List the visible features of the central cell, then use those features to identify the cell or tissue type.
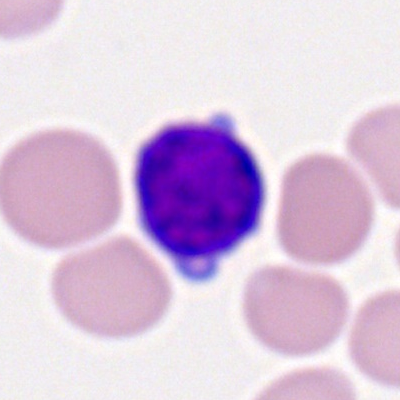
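The nucleus shows no visible nucleolus. What little cytoplasm can be seen is pale blue and free of granules. Two small pale blue blebs project from the surface, one at the upper right and one at the bottom. This cell is a lymphocyte.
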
